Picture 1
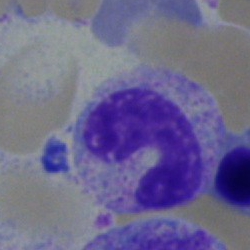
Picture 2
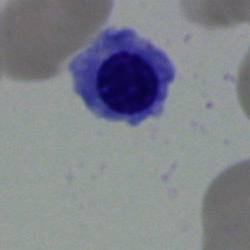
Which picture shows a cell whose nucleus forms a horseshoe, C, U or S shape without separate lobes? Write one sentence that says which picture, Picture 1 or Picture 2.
The cell shown in picture 1 carries a curved, lobeless band-shaped nucleus.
